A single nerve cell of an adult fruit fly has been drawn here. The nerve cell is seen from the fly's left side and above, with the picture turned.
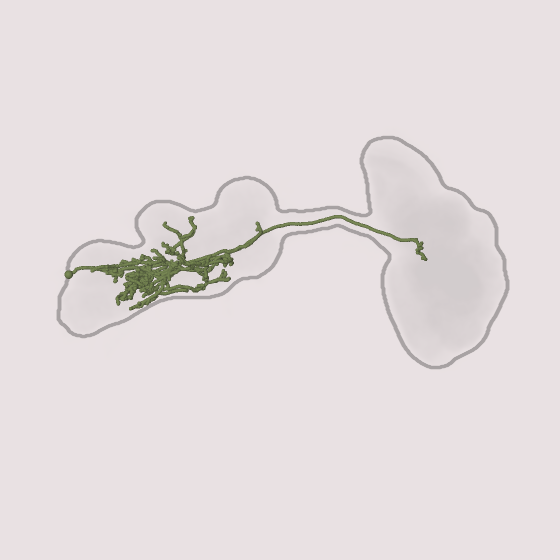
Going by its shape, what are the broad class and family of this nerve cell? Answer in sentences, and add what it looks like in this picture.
It is an ascending neuron. Its family is hemilineage 27X. The cell body is on the left of the picture. In this view it is more than twice as wide as it is tall.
